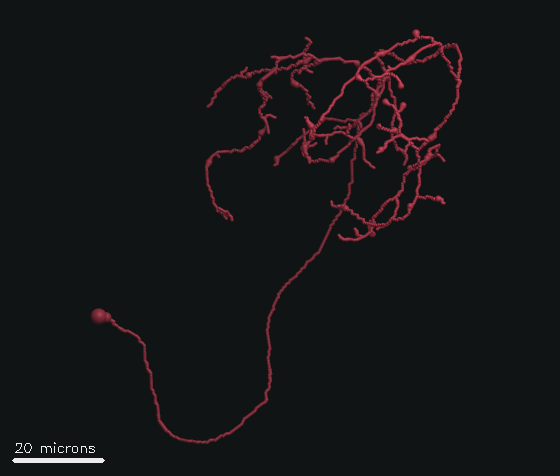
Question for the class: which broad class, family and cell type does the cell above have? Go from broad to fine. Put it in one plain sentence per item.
A central-brain intrinsic neuron of hemilineage LHa3, type CB4084.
